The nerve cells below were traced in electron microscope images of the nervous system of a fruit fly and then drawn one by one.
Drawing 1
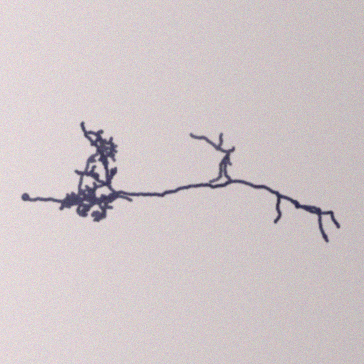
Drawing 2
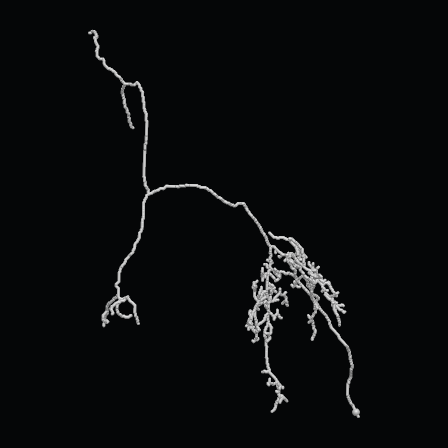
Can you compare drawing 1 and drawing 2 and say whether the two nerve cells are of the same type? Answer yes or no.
no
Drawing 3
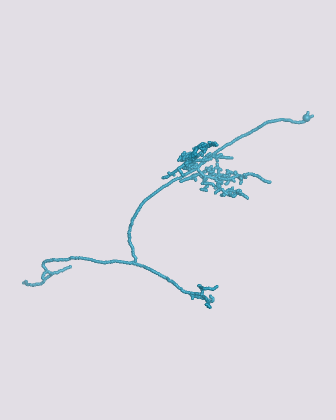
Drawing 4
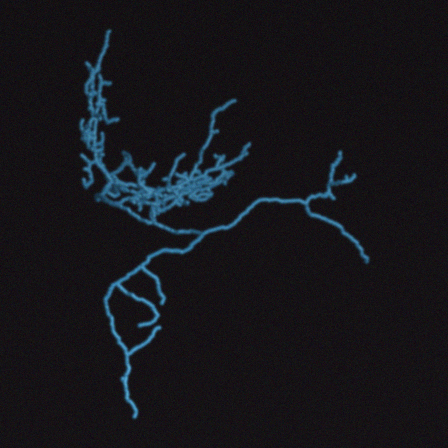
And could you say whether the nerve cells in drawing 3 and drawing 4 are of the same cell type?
yes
